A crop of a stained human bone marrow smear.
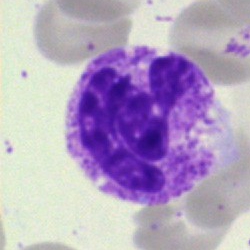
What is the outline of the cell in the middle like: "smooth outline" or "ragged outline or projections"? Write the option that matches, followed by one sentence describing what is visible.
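Smooth outline. The cell has a round, smooth outline.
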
